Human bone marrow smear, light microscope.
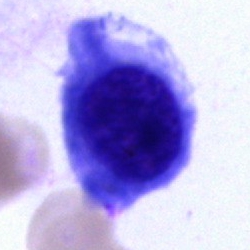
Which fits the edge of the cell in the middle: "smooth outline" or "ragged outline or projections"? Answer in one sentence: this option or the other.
It is a rough edge that this cell shows.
